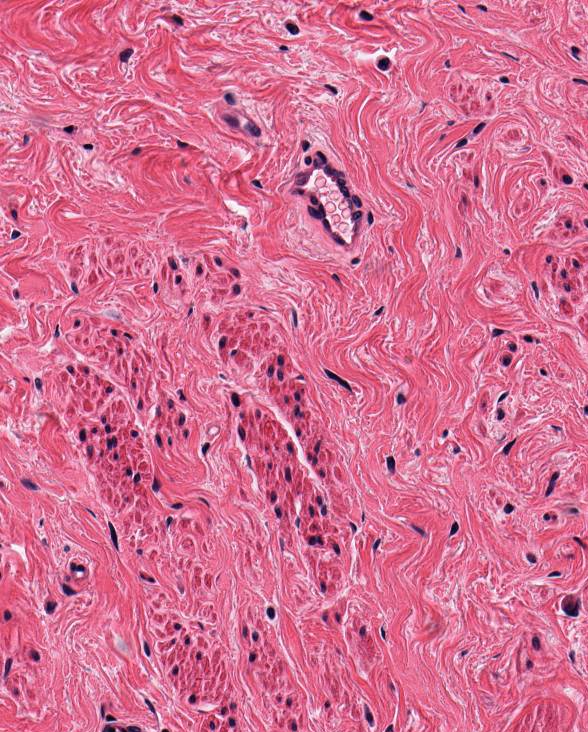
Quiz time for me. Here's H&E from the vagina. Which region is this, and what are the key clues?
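Here we have dense connective tissue. Most of the field is dense, wavy, pink collagen bundles, with spindle-shaped fibroblast nuclei lying singly and sparsely between them.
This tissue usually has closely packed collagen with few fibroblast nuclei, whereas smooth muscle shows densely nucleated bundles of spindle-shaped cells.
A small vessel holds red blood cells in the upper centre.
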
